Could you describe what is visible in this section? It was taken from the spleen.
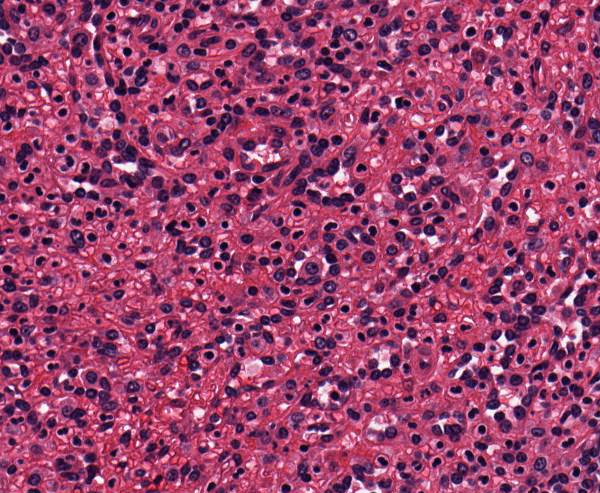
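See how the cells fill the entire field as one diffuse, solid sheet, not arranged into glands, nodules or follicles. They are tightly packed, and you won't find bands of fibrous stroma between them. There is no epithelium, no gland lumen and no fat cell anywhere here.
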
